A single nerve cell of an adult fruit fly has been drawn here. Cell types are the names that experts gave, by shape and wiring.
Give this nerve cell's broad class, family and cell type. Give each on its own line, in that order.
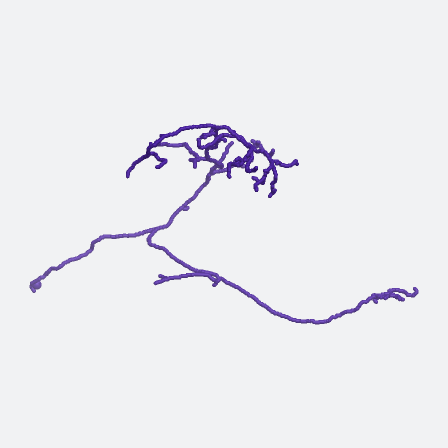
central-brain intrinsic neuron
hemilineage AOTUv4_dorsal
LAL006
